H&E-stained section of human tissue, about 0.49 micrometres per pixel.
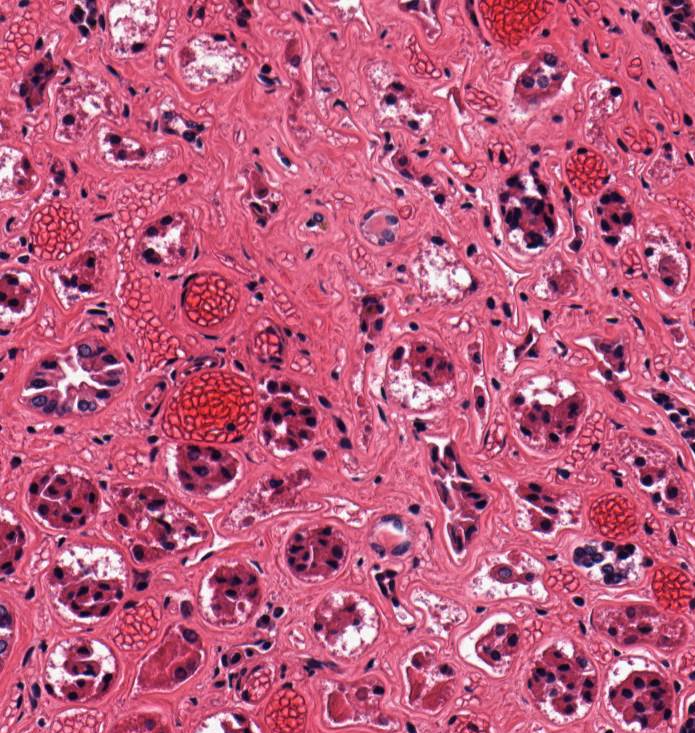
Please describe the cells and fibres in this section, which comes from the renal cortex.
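A few of the rounded nests have a small central lumen, star-shaped in one at the left middle. Nest cells have dark, crowded nuclei and pale, frothy, vacuolated cytoplasm. Several round vessels tightly packed with red blood cells lie scattered, the largest left of centre. Between nests, the stroma is dense pink collagen with scattered small, dark, spindle-shaped nuclei.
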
